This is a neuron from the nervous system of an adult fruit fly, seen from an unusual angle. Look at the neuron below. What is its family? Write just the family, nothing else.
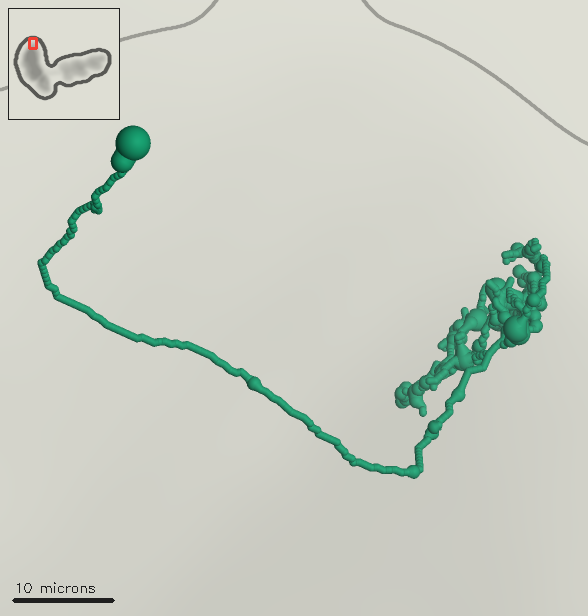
Cm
